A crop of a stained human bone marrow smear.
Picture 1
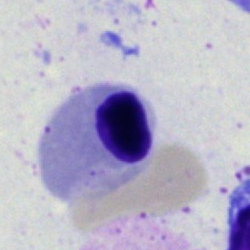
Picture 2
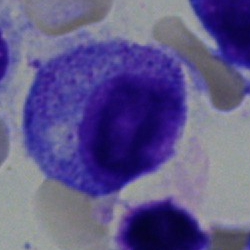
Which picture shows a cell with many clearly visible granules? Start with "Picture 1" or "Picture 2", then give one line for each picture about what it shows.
Picture 2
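In picture 1: The cytoplasm shows no granules.
In picture 2: Numerous fine purple granules are scattered across the cytoplasm.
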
